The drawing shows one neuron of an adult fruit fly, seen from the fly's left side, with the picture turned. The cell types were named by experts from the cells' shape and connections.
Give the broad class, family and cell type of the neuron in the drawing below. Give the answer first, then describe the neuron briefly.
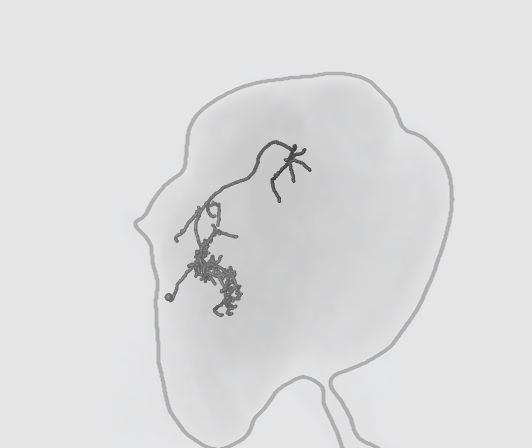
It is a central-brain intrinsic neuron. Its family is hemilineage VLPl&p2_lateral. Its cell type is AVLP145. As drawn here it is about as wide as it is tall.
